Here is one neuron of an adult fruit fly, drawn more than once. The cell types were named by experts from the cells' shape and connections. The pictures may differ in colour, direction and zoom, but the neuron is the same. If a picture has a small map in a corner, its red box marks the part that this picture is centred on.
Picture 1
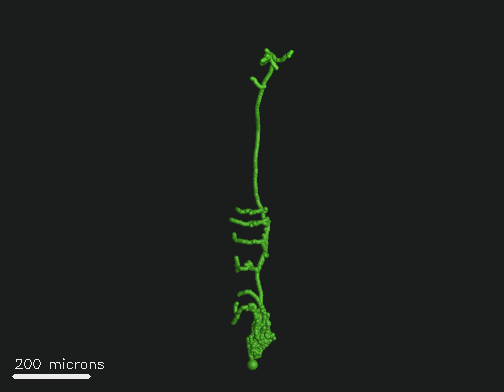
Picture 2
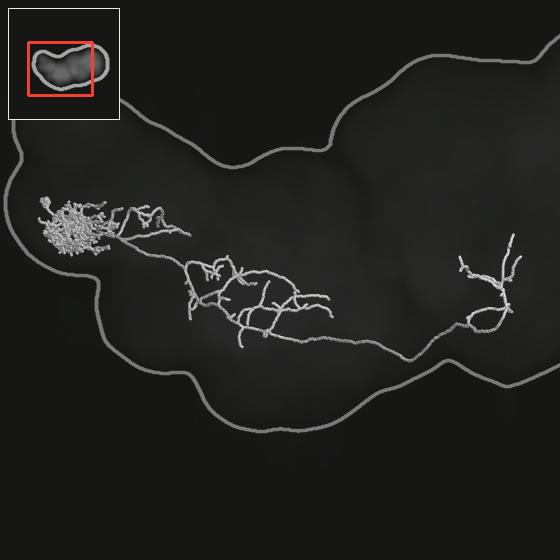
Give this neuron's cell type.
AN01B005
